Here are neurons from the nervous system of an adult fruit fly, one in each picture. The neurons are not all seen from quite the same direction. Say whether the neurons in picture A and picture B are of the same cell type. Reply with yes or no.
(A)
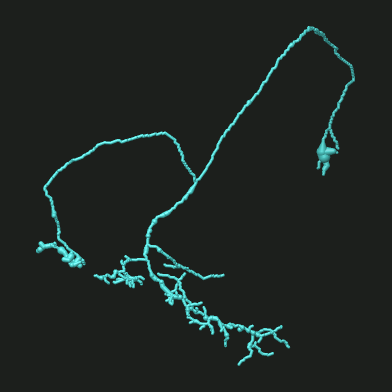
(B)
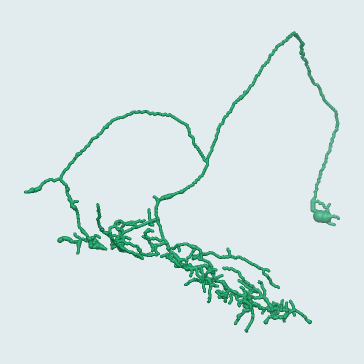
yes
